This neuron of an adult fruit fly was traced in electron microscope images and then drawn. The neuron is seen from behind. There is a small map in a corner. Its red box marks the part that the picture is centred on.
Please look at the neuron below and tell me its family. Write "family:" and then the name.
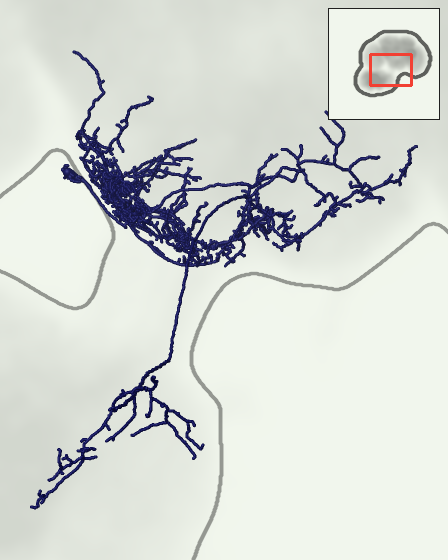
family: DNge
